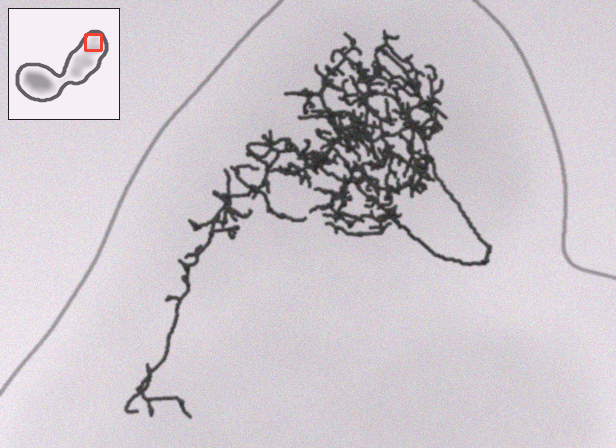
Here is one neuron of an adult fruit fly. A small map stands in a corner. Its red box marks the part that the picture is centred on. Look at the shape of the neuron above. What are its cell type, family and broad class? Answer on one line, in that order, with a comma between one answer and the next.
IN01A065, hemilineage 01A, nerve-cord intrinsic neuron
